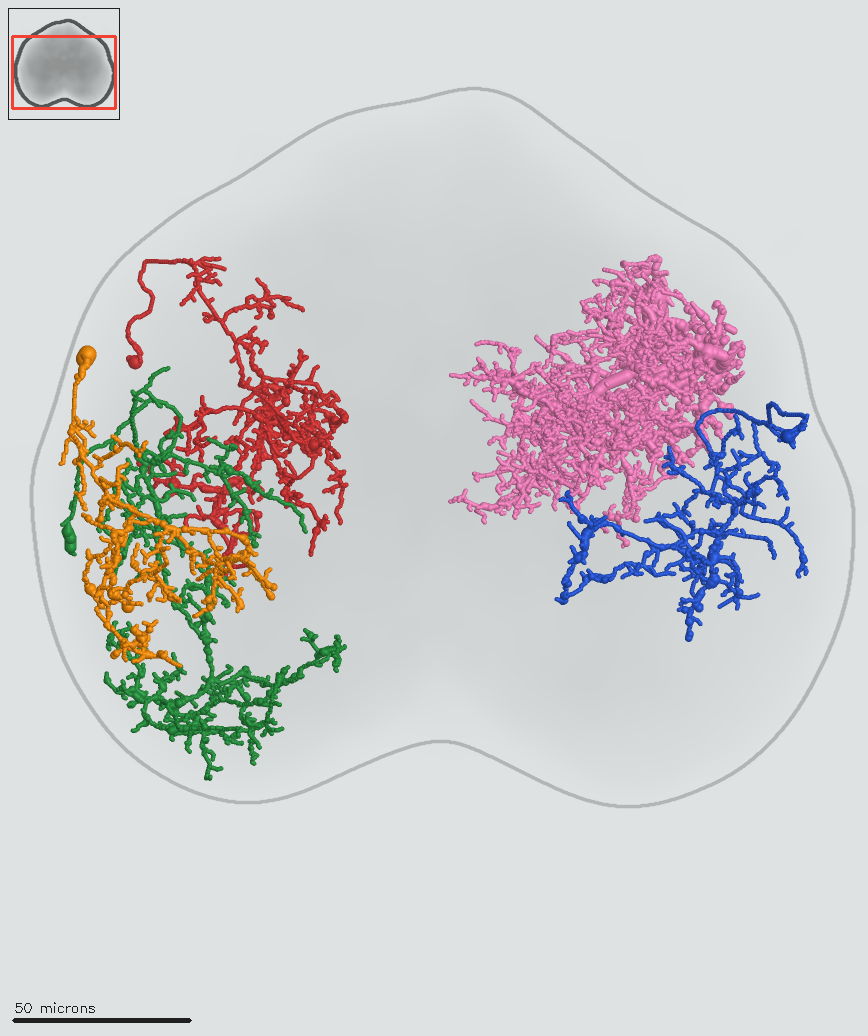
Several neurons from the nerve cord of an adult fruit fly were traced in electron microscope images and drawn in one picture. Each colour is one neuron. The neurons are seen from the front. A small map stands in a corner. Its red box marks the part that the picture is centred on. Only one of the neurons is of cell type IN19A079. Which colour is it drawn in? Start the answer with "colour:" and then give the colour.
colour: blue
